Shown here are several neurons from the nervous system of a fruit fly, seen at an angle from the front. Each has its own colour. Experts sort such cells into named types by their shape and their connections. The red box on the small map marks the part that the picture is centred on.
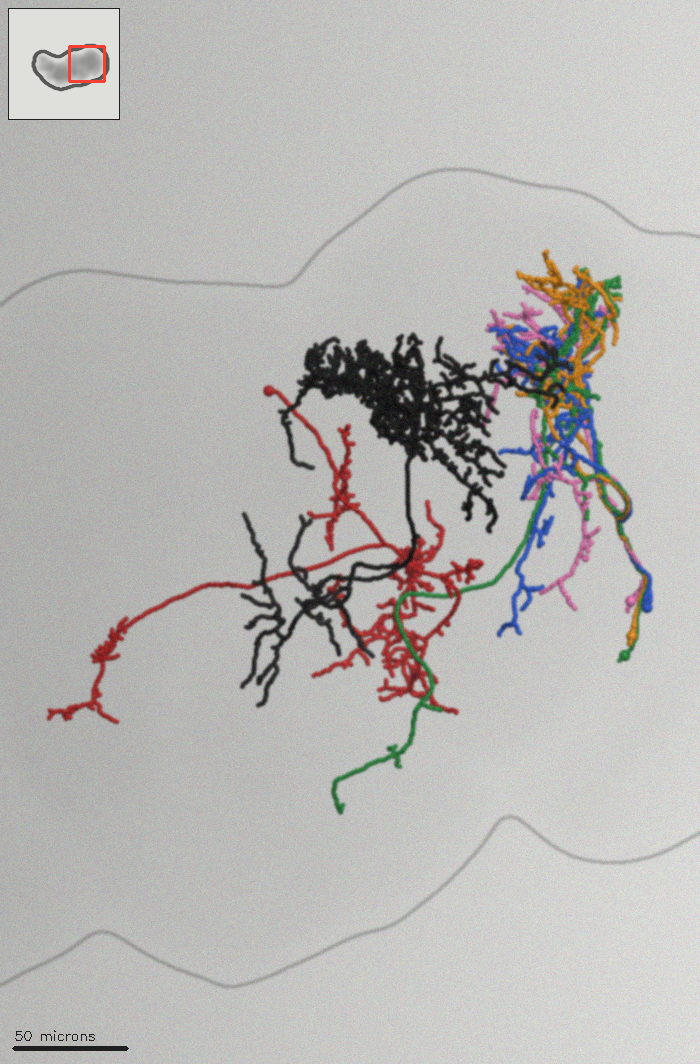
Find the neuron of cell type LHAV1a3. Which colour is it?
blue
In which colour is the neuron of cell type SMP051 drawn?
black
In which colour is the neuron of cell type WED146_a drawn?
red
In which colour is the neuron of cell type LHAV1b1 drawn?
green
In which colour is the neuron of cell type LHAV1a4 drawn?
pink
